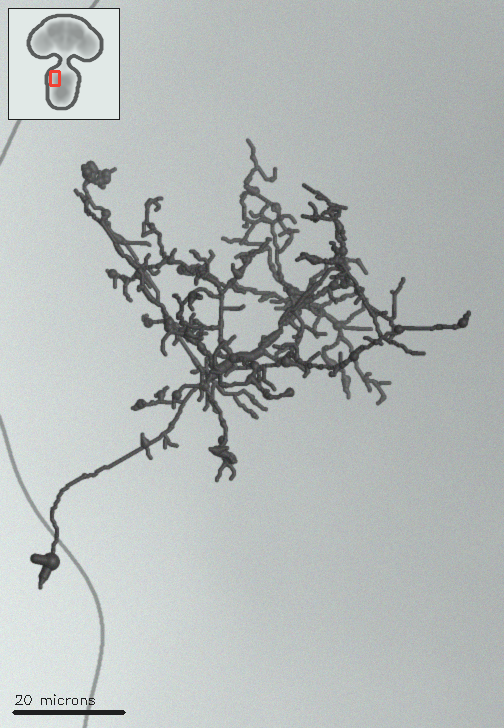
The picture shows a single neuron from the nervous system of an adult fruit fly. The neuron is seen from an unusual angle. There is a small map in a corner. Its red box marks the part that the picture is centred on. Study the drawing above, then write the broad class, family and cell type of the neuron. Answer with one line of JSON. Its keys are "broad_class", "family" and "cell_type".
{"broad_class": "nerve-cord intrinsic neuron", "family": "hemilineage 20A.22A", "cell_type": "IN20A.22A049"}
